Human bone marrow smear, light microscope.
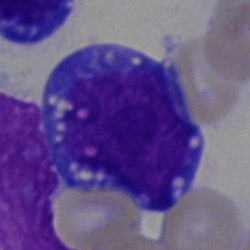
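Blast in the middle of the field. Its outline is roughly round, and the nucleus fills most of the cell. The cytoplasm holds many small clear vacuoles, but you won't find any coloured granules in it.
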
